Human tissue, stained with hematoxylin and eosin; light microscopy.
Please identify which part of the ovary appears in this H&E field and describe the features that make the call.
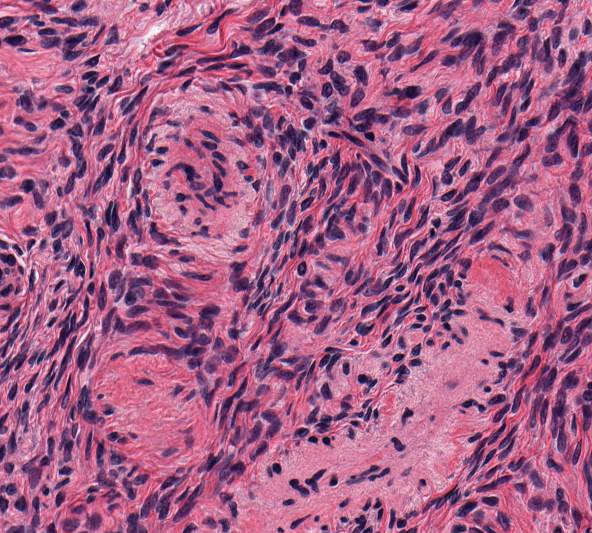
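The field shows ovarian cortex. Spindle cells whorl round the edge of a pale zone at upper left of centre, and elsewhere run in short bundles turning in differing directions.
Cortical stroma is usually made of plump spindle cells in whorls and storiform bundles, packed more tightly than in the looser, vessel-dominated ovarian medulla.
Nuclei are dark, elongated and often wavy or tapered, some plumper and oval. Cell borders are indistinct; scant pink cytoplasm blends into the surrounding fibres.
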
